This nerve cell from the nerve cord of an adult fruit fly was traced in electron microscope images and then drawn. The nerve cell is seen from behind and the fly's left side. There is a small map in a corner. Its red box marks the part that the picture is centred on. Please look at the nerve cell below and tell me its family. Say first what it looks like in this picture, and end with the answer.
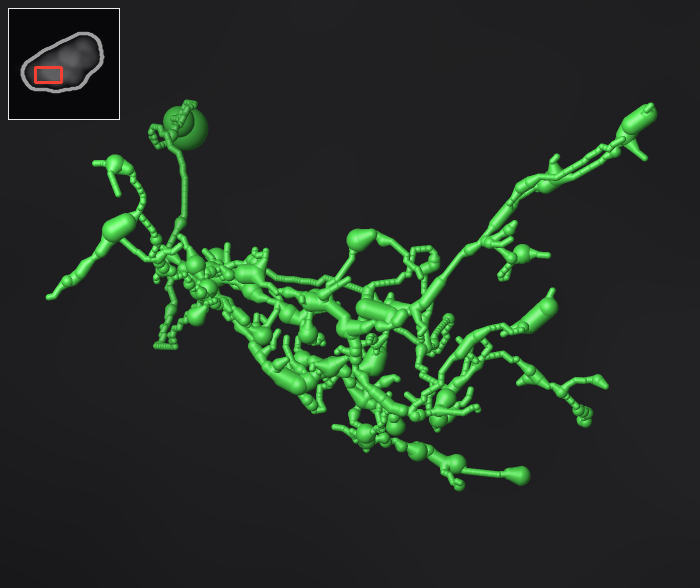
The picture shows dozens of branch ends. As drawn here it is wider than it is tall. Its broad class is nerve-cord intrinsic neuron. Its family is hemilineage 09A.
